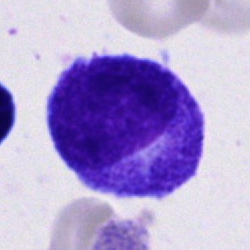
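Promyelocyte, stained bone marrow smear. Outline: round to slightly oval. Nucleus: fills most of the cell, with cytoplasm chiefly along the lower right side. Chromatin: deep purple, finely textured rather than coarsely clumped. Cytoplasm: fine purple granules scattered throughout.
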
